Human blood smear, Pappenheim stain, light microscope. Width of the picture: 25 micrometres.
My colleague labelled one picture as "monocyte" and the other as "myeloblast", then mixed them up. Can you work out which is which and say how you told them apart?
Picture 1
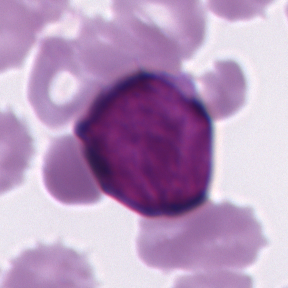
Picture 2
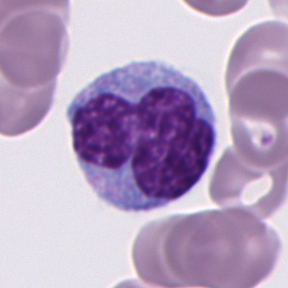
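In picture 1 is a myeloblast; in picture 2, a monocyte. Outline: the myeloblast is slightly angular rather than smoothly round, whereas the monocyte is roughly round with a smooth edge. Nucleus: round in outline and deep reddish purple in the myeloblast; in the monocyte, about 12 by 10 micrometres, with the right lobe larger than the left.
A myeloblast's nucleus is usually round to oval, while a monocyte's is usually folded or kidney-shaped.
No nucleoli are visible in the monocyte.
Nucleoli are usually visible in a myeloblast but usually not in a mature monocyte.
Cytoplasm: the myeloblast has only a thin, dark blue rim, with no granules and no vacuoles in the cell.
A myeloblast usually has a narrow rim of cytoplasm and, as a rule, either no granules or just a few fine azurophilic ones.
The monocyte's cytoplasm, by contrast, carries a fine, dusty scattering of tiny pinkish-purple granules. Size: the monocyte is about 13 micrometres across.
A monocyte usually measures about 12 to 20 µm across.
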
